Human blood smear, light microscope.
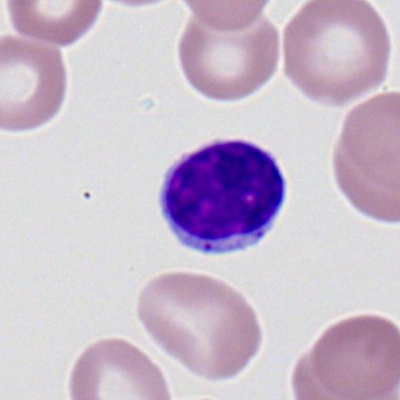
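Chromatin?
Dark purple, coarsely clumped.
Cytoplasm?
Thin pale blue rim, widest along the lower edge.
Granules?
A few small reddish-purple ones in the cytoplasm at the lower edge.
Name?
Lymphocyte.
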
